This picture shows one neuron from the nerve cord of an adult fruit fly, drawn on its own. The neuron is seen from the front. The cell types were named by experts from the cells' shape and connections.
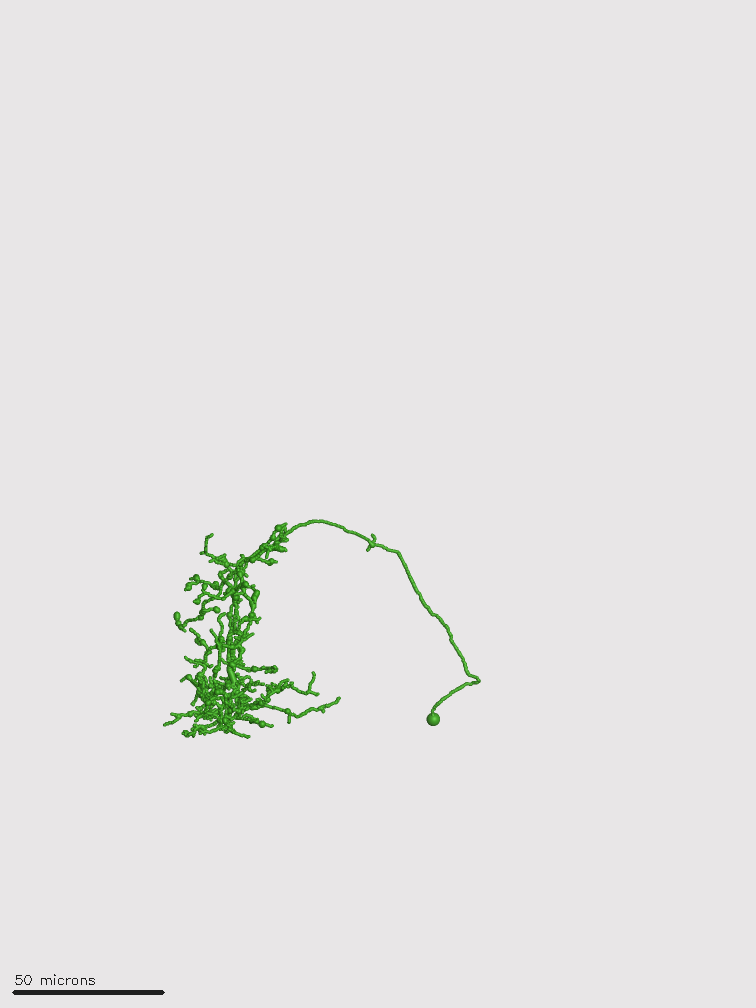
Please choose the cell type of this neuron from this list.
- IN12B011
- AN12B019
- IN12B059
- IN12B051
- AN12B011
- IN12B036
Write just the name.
IN12B036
